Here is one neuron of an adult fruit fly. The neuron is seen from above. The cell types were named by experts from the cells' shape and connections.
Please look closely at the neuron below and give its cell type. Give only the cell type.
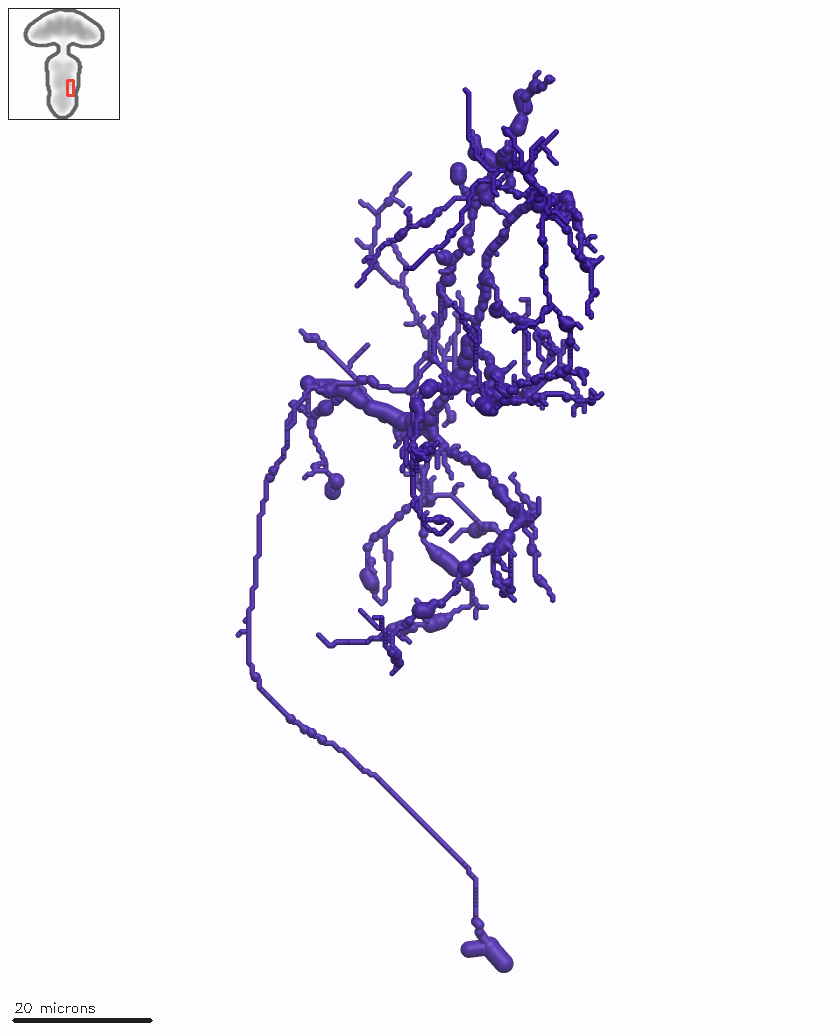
IN20A.22A043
